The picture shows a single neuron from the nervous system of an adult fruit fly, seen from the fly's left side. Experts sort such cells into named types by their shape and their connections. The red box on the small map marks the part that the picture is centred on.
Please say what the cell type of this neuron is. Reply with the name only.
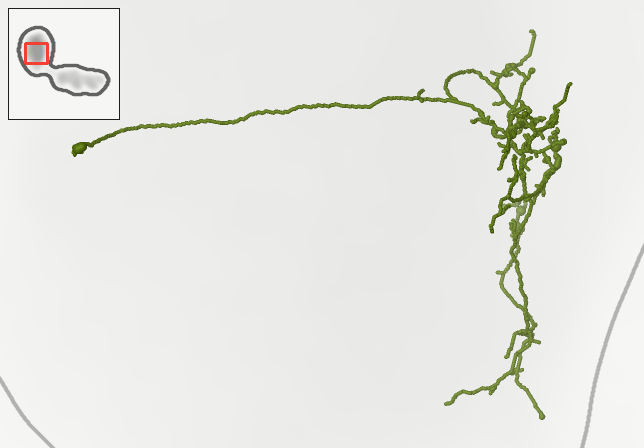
PS331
